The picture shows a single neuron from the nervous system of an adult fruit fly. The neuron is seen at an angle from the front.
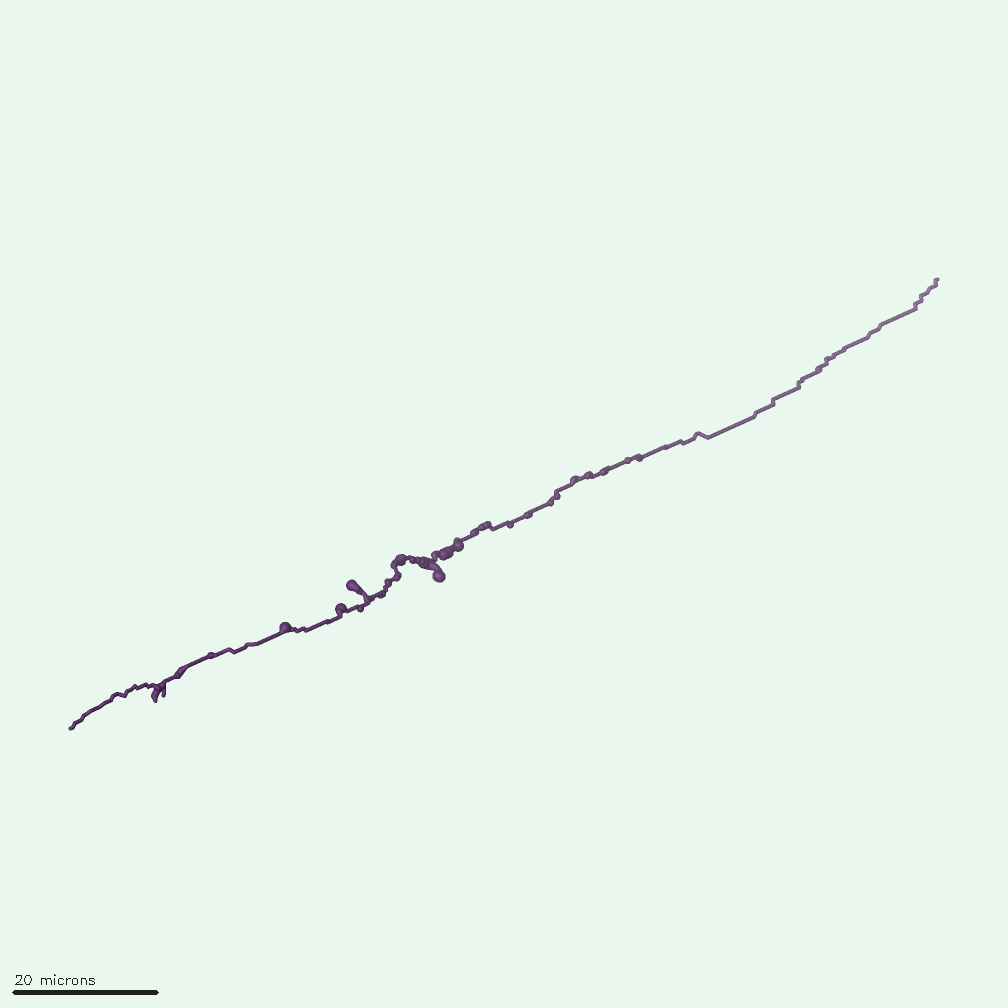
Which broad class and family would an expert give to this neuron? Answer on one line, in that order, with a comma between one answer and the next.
sensory neuron entering the nerve cord, class mechanosensory proprioceptive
